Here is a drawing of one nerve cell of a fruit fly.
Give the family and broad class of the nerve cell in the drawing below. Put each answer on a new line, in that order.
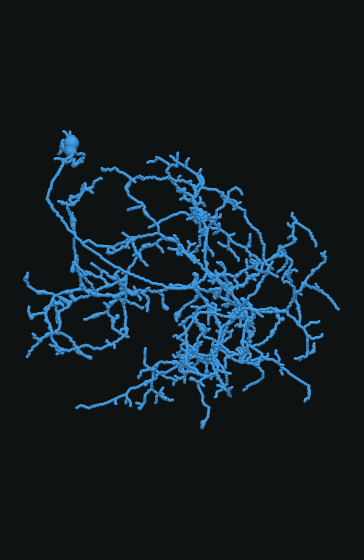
hemilineage 21A
nerve-cord intrinsic neuron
